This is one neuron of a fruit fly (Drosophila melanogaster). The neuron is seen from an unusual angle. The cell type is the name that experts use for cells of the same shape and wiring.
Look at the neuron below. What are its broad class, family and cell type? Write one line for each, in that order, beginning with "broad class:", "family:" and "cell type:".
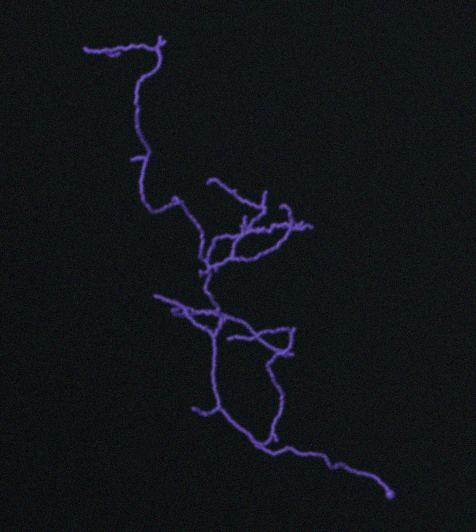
broad class: central-brain intrinsic neuron
family: hemilineage CREl1
cell type: SMP174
